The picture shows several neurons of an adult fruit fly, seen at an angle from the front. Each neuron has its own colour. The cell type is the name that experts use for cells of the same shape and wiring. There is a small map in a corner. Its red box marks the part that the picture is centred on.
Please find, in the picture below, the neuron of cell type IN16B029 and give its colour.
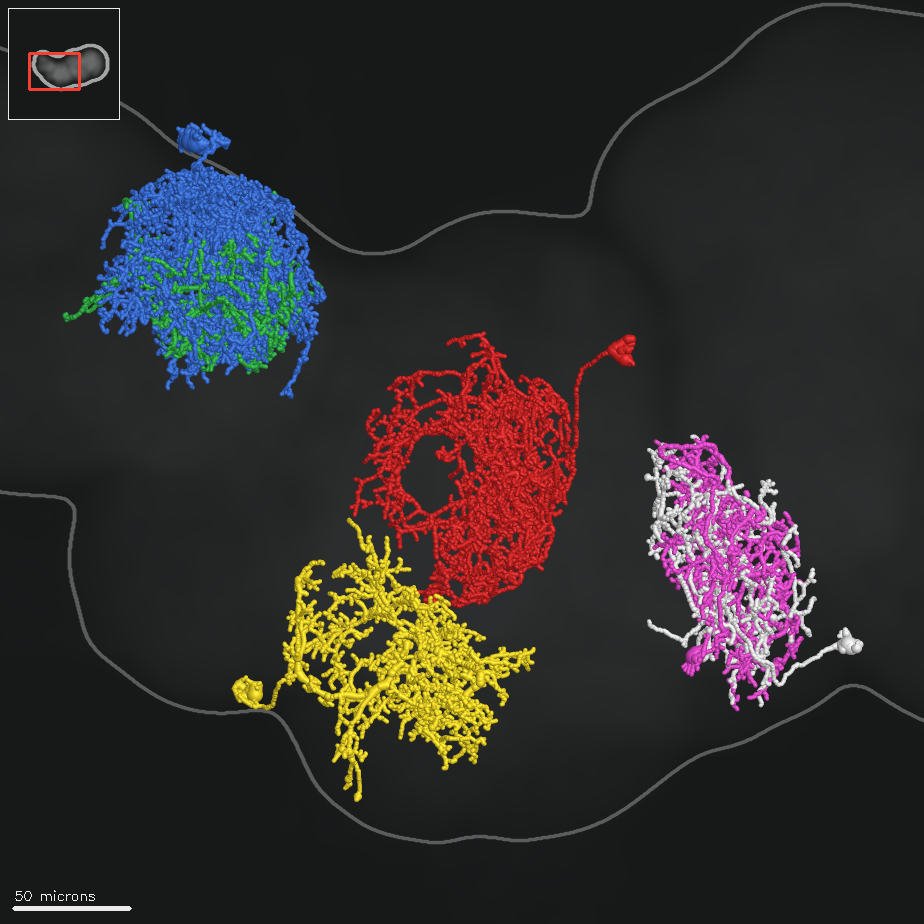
green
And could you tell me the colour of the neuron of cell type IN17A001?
red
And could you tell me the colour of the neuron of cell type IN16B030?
white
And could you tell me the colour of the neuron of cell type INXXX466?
magenta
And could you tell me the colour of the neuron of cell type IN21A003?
yellow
